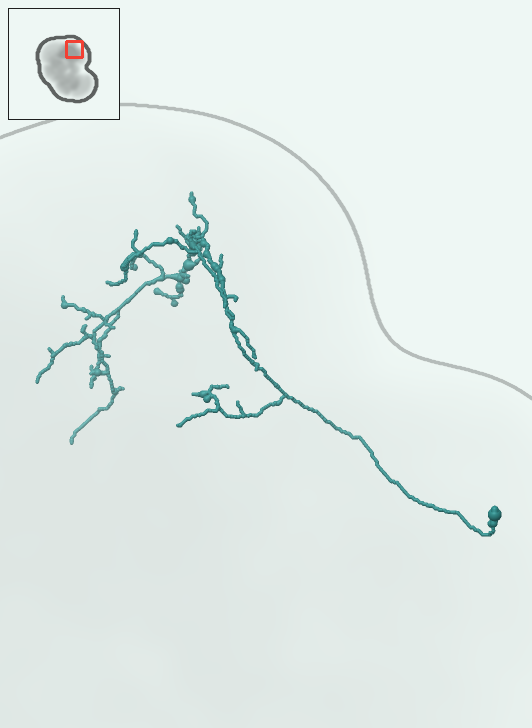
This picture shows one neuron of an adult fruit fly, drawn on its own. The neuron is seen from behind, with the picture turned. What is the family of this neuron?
hemilineage 14A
